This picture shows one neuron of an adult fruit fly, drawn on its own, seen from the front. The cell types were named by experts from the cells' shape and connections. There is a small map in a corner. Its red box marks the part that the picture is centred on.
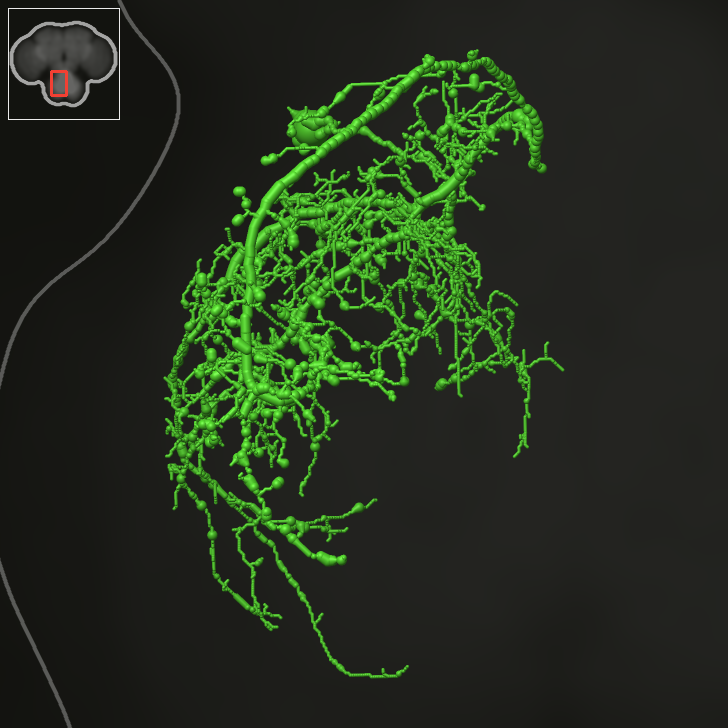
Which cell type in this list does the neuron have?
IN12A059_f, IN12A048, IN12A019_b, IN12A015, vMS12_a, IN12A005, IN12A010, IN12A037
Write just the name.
IN12A010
